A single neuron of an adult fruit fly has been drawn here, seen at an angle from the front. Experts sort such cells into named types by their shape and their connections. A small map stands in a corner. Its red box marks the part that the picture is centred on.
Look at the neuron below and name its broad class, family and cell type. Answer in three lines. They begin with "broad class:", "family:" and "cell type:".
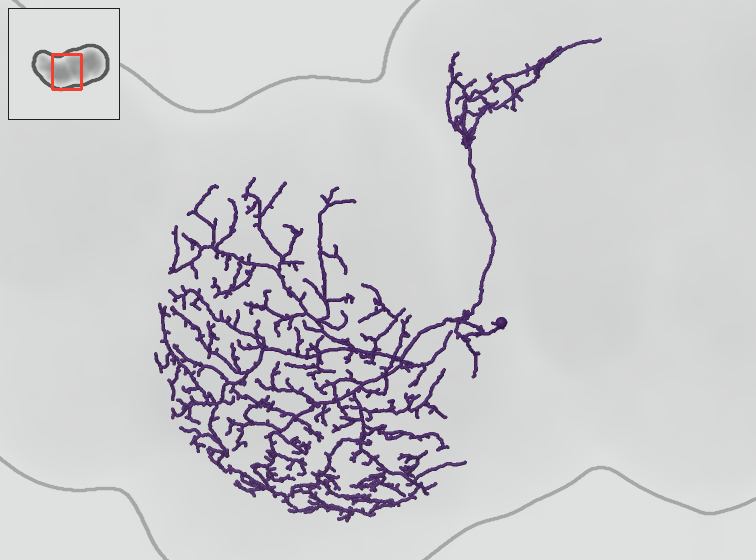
broad class: visual projection neuron
family: MeVP
cell type: MeVP33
